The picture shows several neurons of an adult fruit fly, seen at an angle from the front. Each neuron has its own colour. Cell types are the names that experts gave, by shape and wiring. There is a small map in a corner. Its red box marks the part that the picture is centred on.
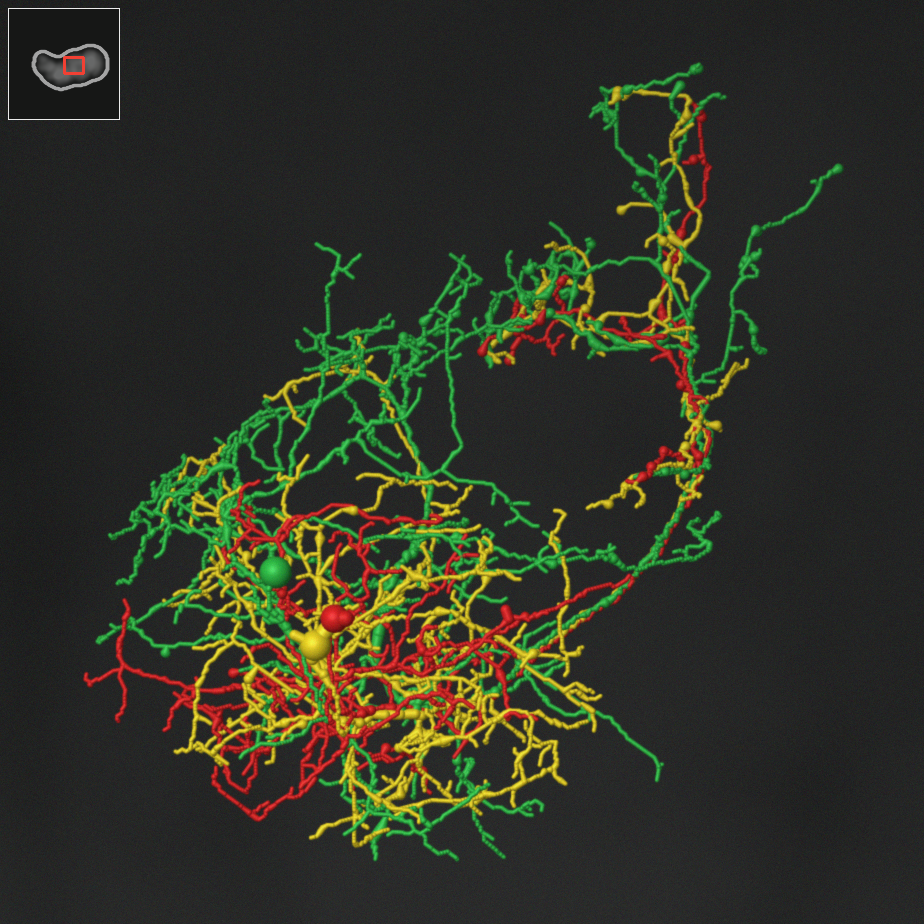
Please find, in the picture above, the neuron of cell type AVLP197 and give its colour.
yellow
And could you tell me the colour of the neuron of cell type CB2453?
green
